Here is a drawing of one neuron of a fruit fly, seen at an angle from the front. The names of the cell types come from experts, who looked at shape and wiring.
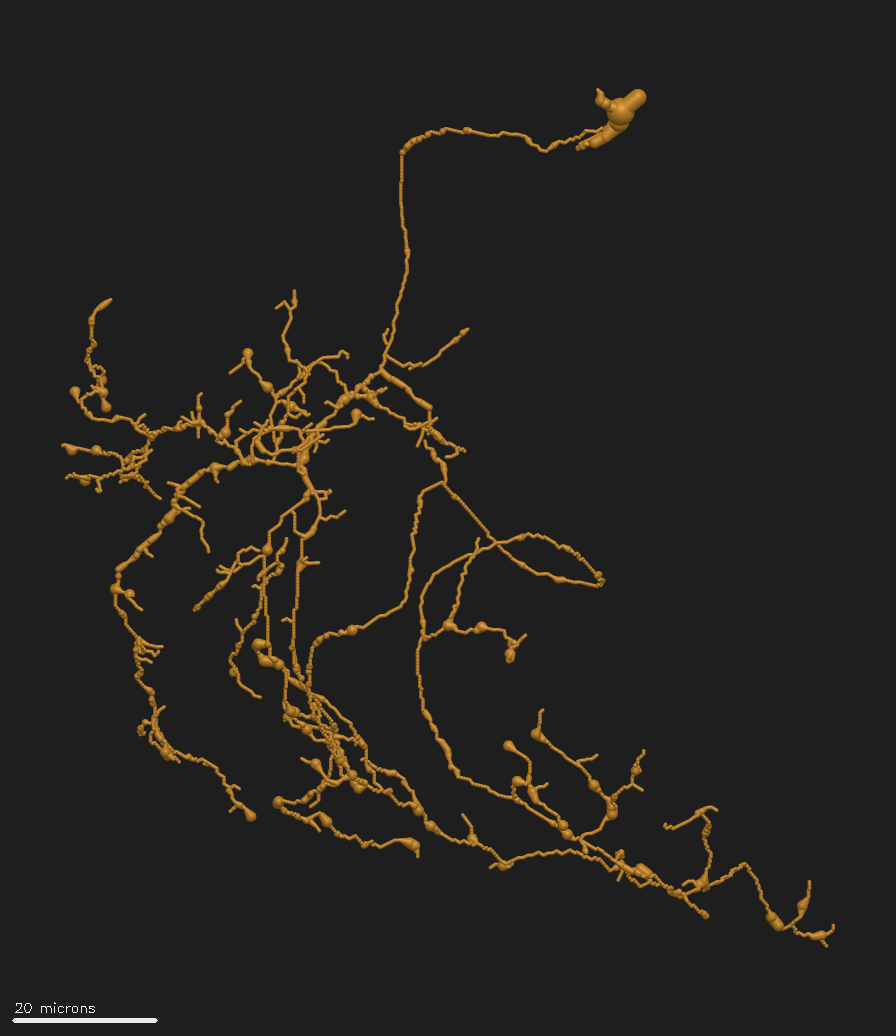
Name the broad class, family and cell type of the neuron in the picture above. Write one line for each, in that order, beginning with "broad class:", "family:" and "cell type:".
broad class: central-brain intrinsic neuron
family: hemilineage SMPad3
cell type: CRE030_b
